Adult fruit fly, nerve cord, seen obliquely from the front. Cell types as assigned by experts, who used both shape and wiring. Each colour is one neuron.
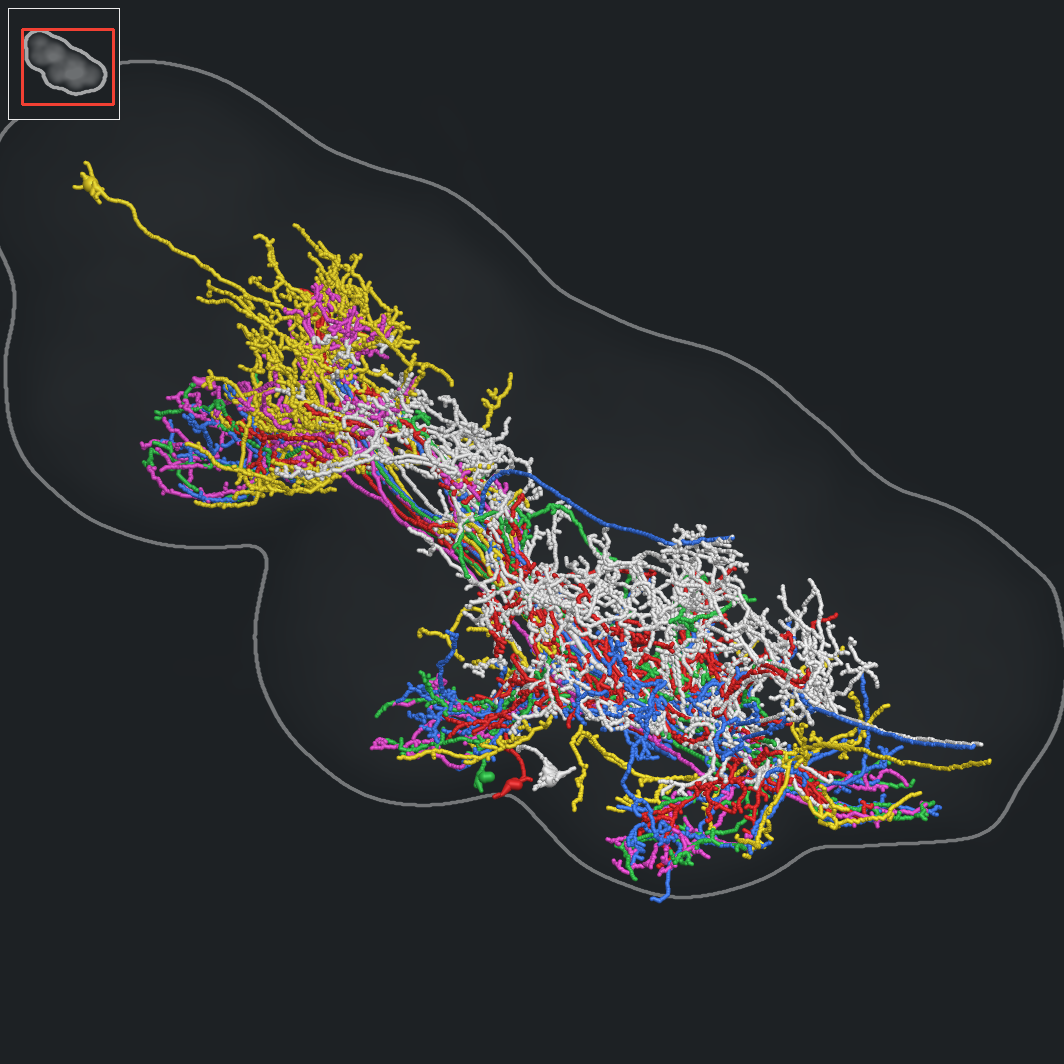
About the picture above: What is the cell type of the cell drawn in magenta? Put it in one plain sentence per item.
The cell type is IN05B018.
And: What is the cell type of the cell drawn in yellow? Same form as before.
The cell type is IN05B005.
